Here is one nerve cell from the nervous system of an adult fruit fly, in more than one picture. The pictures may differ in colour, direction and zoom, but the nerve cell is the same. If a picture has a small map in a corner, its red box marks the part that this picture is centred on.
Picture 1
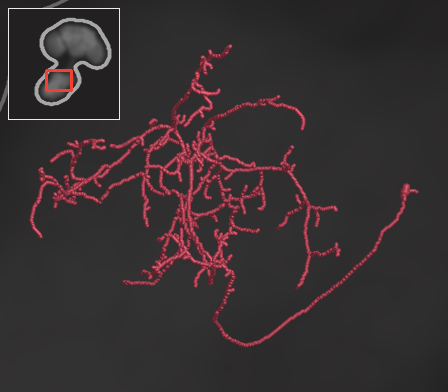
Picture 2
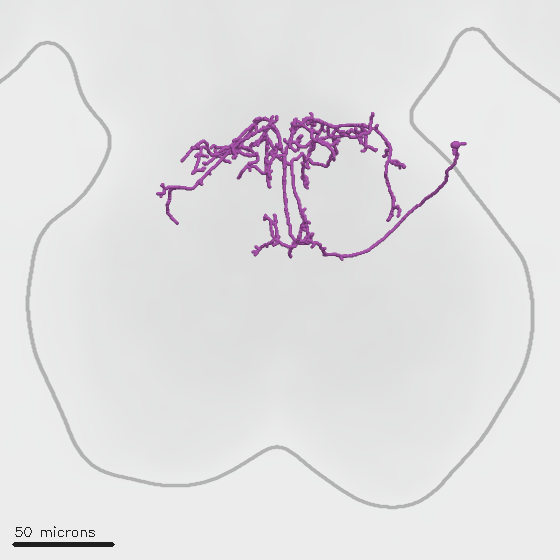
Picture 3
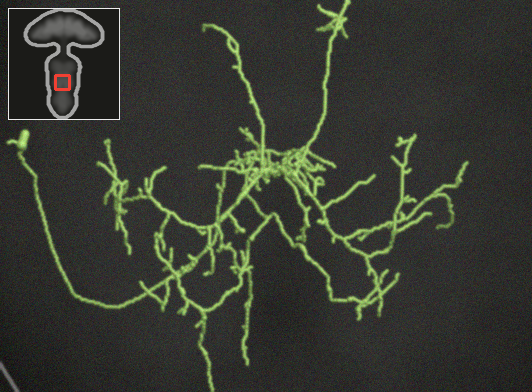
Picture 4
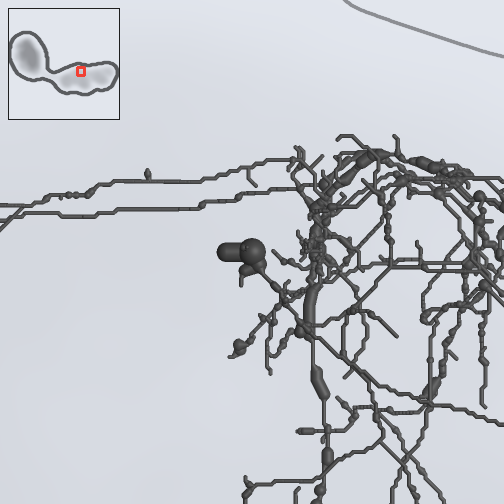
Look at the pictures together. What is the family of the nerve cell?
hemilineage 11A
